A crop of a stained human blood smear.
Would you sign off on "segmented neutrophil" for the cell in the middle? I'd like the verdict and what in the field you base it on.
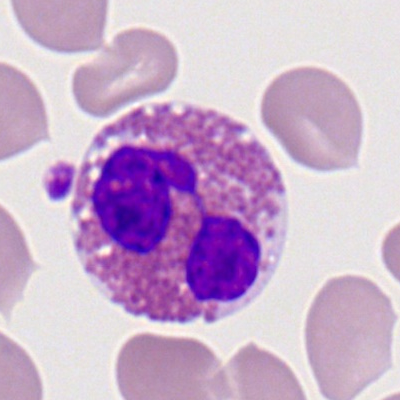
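Two things settle it for me: the nucleus has just two lobes, and coarse reddish-pink granules pack the cytoplasm. So this is not a segmented neutrophil; it's an eosinophil.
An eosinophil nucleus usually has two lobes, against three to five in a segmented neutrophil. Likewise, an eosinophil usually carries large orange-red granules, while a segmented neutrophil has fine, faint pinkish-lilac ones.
The granules here are round and fairly uniform in size. Otherwise I see lobes at upper left and lower right, dense dark purple chromatin and a round, smooth outline.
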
